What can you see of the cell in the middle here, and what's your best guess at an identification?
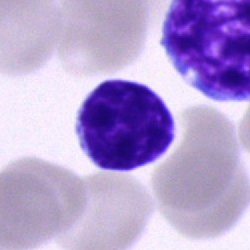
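Roughly round, the cell has a slightly angular contour. Its chromatin is dense and dark purple, in coarse clumps with a few paler streaks between them. No distinct nucleolus is visible, and the cell shows no granules. It is a lymphocyte.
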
